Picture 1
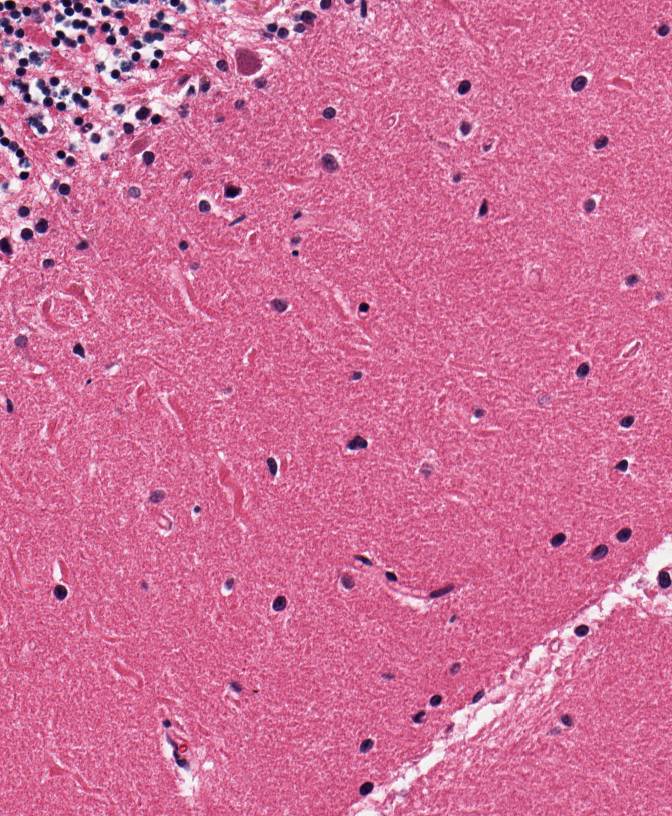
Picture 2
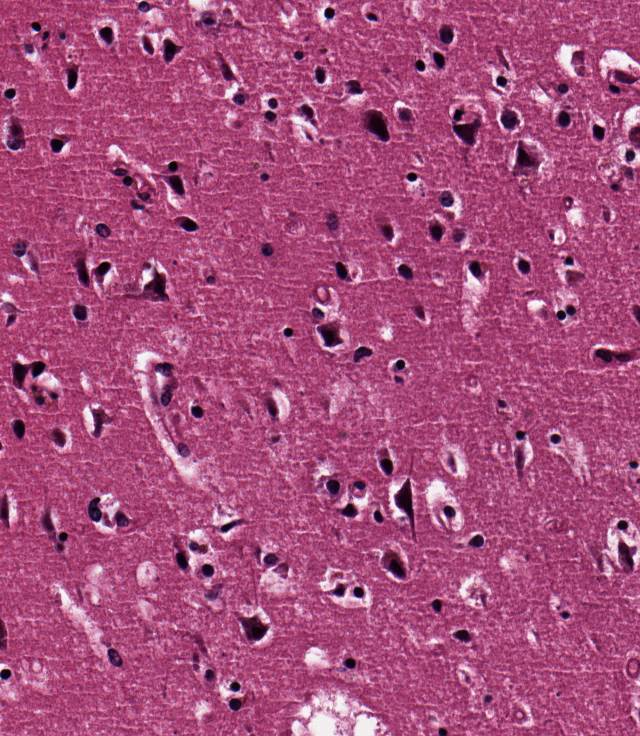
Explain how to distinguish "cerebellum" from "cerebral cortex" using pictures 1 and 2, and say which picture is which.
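Picture 1 is cerebellum; picture 2 is cerebral cortex. Picture 1 is mostly an evenly pink, fibrillary background with sparse nuclei, but then a dense layer of small, round, dark nuclei fills the top-left corner.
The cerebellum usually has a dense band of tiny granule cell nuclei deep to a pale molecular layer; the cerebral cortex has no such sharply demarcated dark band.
At that corner's upper edge, one larger cell body with pink cytoplasm stands out.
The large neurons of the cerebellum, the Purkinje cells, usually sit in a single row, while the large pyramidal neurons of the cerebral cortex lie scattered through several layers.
So in picture 2, neurons with angular, triangular dark bodies are spread across the whole field, among many small, round, dark nuclei with no visible cytoplasm.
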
